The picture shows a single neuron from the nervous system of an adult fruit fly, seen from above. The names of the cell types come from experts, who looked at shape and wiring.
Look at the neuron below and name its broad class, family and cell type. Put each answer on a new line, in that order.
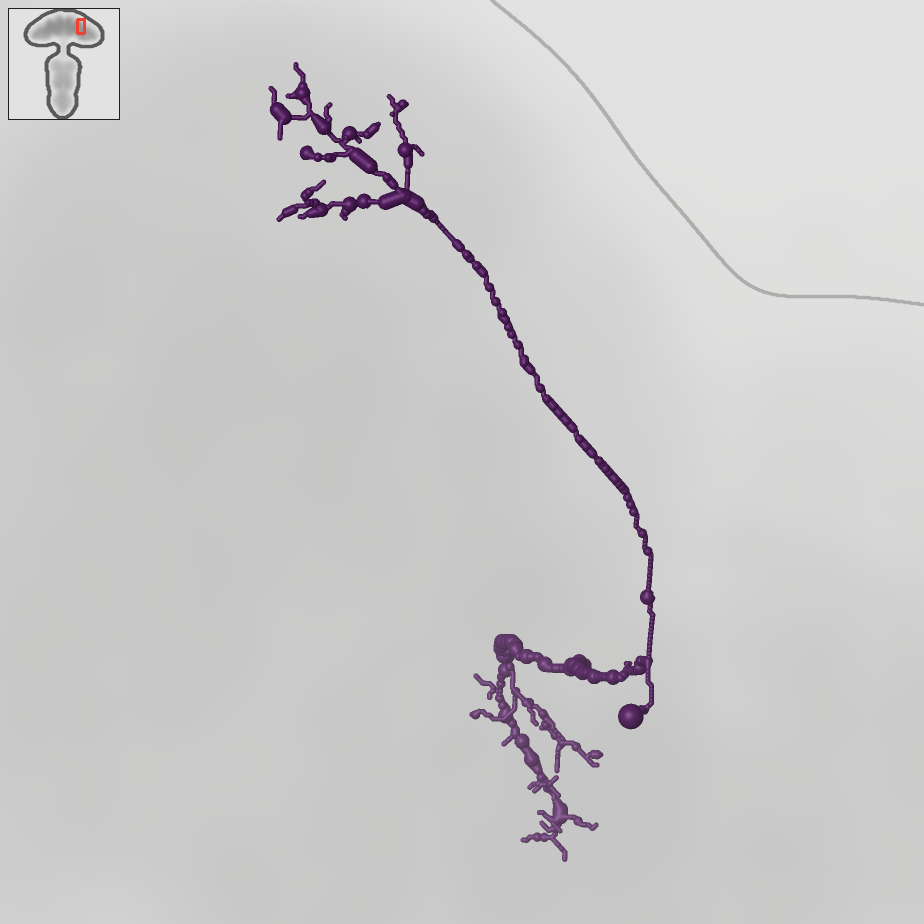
visual projection neuron
hemilineage VPNd2
LC10a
